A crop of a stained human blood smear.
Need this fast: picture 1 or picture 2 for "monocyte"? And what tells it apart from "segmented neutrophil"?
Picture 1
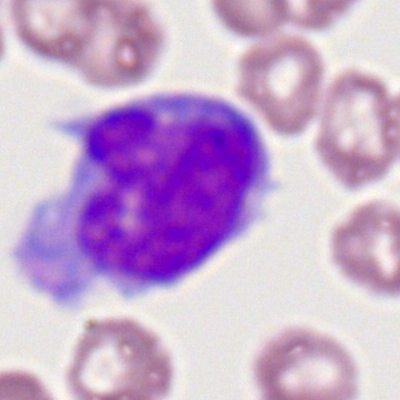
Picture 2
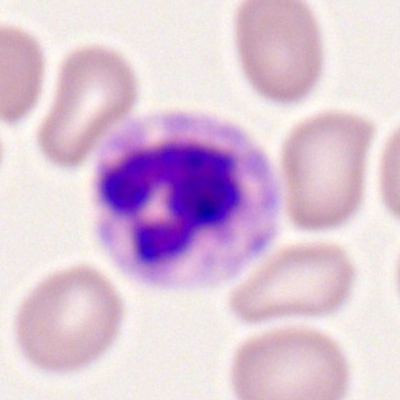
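Monocyte in picture 1; segmented neutrophil in picture 2. Nucleus: monocyte, large and irregular, with a notch and folds; segmented neutrophil, several lobes grouped round a small pale gap in the middle.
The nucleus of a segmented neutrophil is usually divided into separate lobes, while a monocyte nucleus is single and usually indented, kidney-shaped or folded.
Cytoplasm: monocyte, pale blue, mostly left of the nucleus, spreading at lower left into a broad, uneven skirt; segmented neutrophil, a wide pale pinkish-lilac rim surrounding the nucleus.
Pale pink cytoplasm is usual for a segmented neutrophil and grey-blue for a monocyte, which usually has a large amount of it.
Granules: none distinct in the monocyte; fine, faint lilac ones in the segmented neutrophil. Outline: ragged and irregular in the monocyte, round and smooth in the segmented neutrophil. Chromatin: dark purple and clumped in both, with scattered paler spots between the clumps in the monocyte and dense clumping in the segmented neutrophil.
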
